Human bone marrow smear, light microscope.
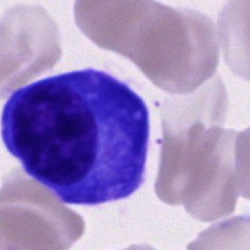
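Plasma cell, the central cell of a stained bone marrow smear. Nucleus: off-centre, toward the left. Chromatin: dark purple and patchy, with darker clumps. Cytoplasm: deep, intense blue, with a paler zone right beside the nucleus.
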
